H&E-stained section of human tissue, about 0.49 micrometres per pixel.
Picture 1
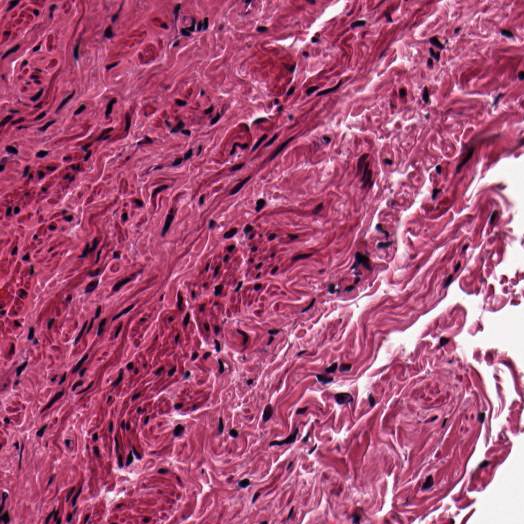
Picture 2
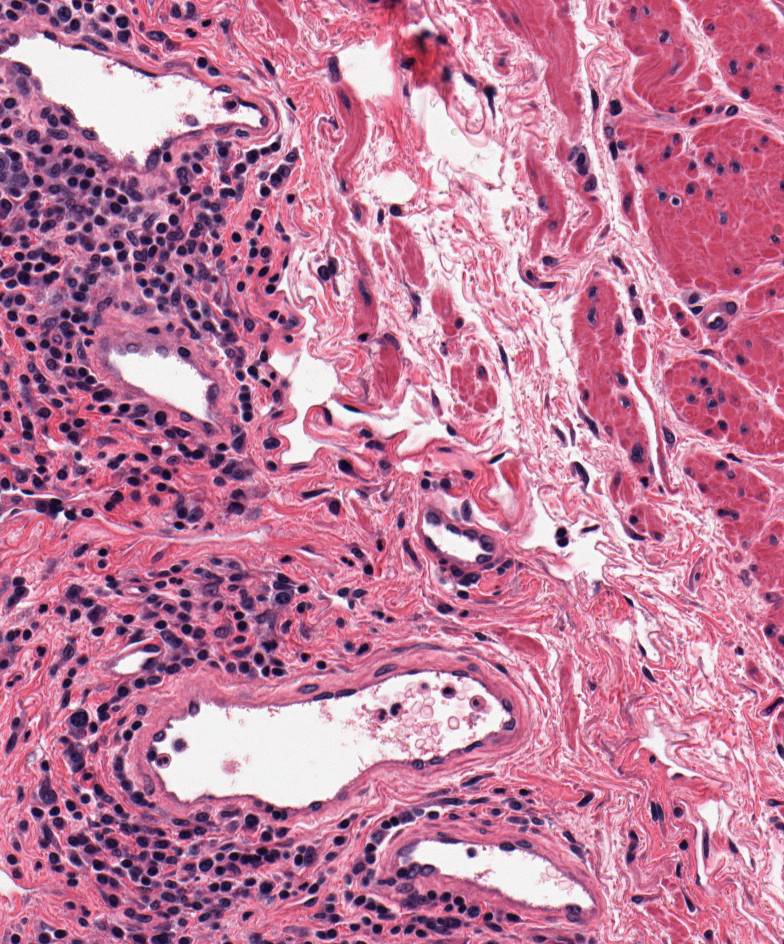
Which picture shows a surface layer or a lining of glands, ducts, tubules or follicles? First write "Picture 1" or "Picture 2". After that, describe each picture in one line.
Picture 2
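In picture 1: No epithelium lines any surface in the field.
In picture 2: The ducts are lined by a thin layer of flattened to low cuboidal cells.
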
